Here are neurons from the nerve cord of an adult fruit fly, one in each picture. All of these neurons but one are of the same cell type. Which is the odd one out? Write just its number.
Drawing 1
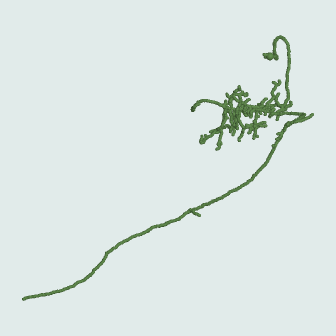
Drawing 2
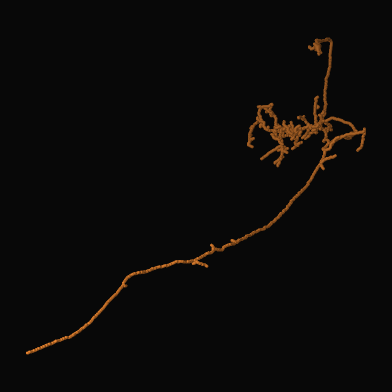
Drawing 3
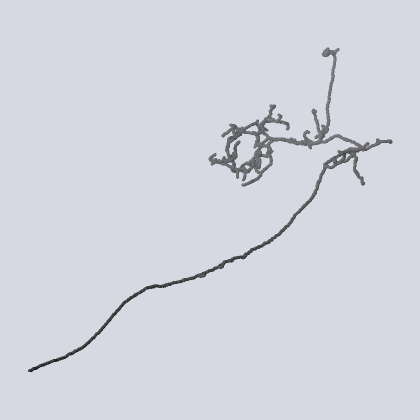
3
